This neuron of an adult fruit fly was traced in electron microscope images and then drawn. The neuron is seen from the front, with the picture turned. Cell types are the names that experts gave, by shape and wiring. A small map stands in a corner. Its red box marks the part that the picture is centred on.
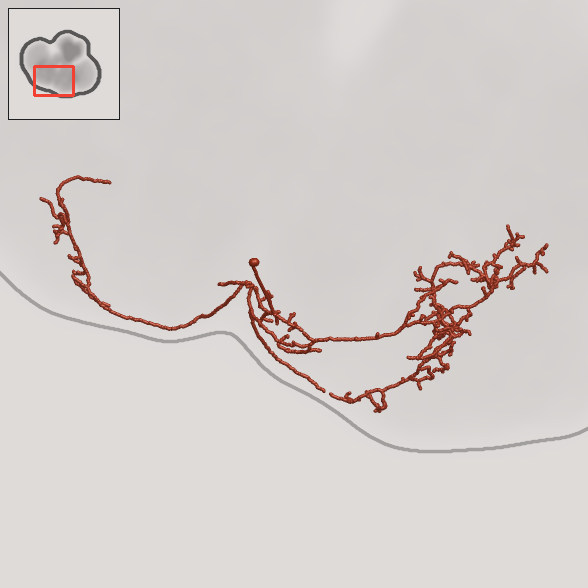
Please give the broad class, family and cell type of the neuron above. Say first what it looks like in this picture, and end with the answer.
The cell body can be seen in the middle of the picture. Dozens of branch ends can be seen. This is a central-brain intrinsic neuron. Its family is hemilineage SMPad1. The cell type is SMP106.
